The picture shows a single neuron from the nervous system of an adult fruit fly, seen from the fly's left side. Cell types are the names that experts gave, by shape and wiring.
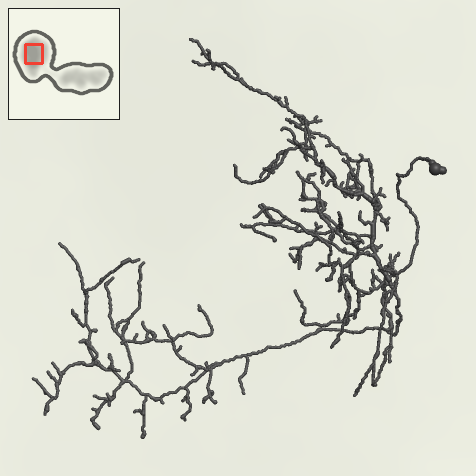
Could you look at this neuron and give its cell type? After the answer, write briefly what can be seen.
The cell type is PS318. It is a central-brain intrinsic neuron. Dozens of branch ends can be seen. In this view it is about as wide as it is tall.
